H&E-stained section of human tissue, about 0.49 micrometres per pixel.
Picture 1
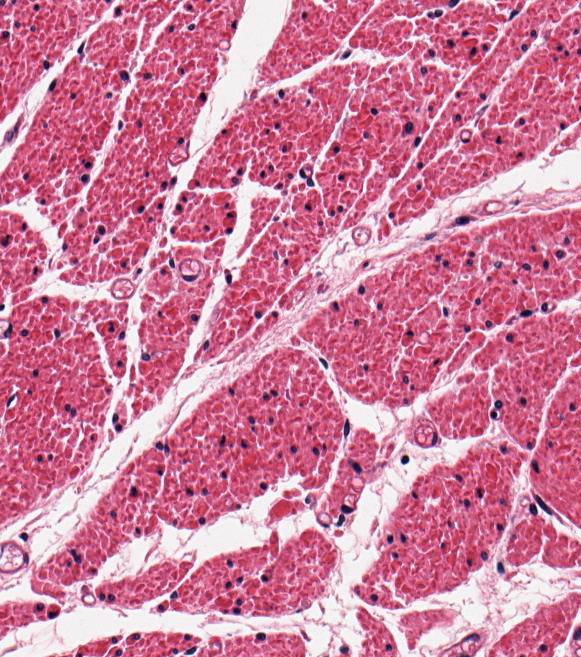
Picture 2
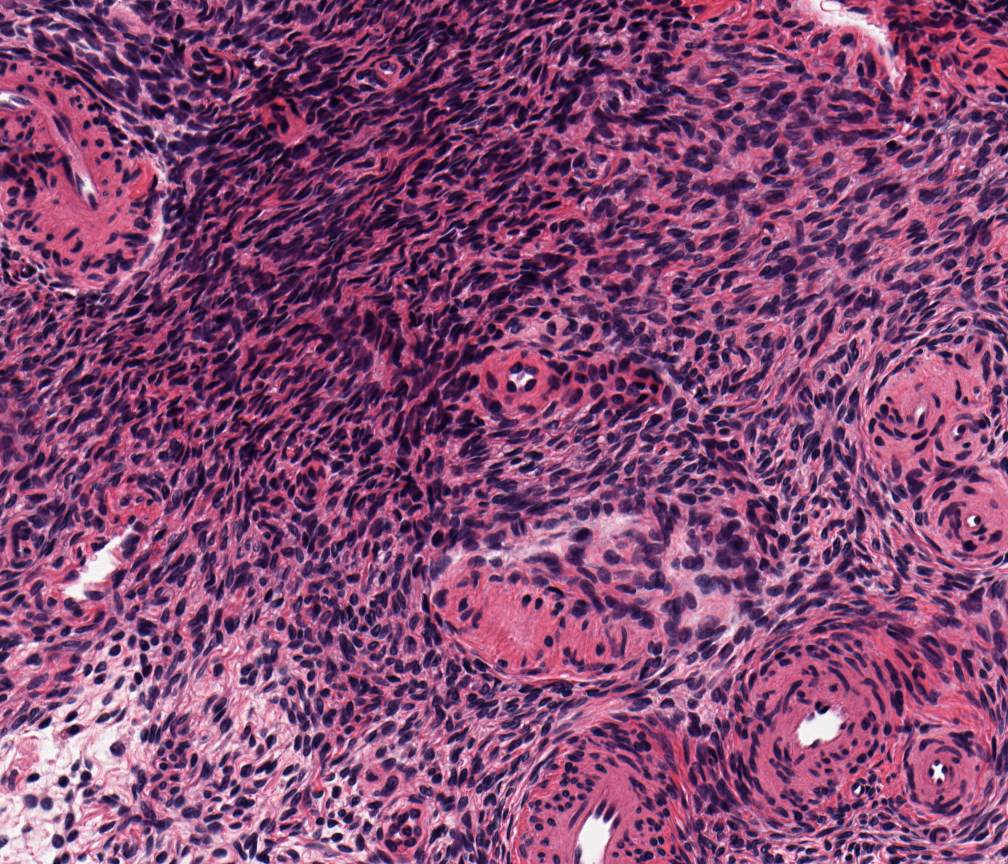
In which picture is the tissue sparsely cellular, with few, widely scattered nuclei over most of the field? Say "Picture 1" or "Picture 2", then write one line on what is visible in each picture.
Picture 1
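In picture 1: The nuclei are small, dark and round to oval, and are scattered sparsely among the fibres.
In picture 2: Most of the field is a continuous sheet of densely crowded cells, interrupted by scattered round pink whorled nests.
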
